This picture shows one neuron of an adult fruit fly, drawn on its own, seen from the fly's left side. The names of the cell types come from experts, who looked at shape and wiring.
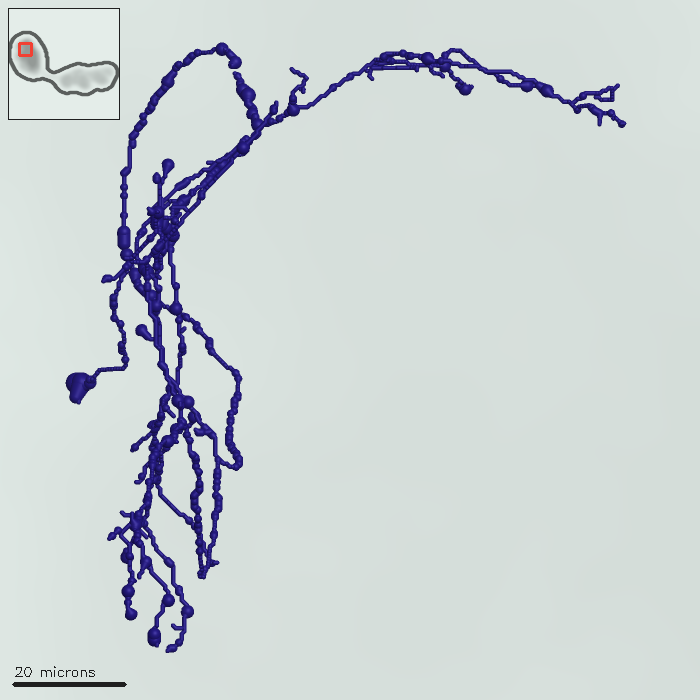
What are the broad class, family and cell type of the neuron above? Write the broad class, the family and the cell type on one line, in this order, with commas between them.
central-brain intrinsic neuron, hemilineage AOTUv4_dorsal, CRE003_b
